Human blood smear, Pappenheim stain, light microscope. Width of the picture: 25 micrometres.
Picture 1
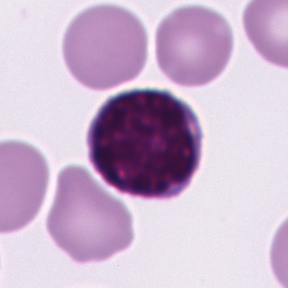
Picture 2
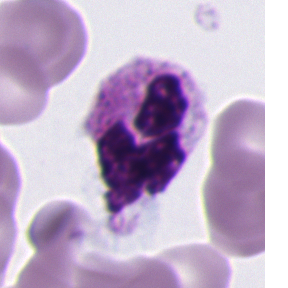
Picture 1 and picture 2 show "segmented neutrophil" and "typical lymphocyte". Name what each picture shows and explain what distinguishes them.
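First on the list is naming: picture 1 is a typical lymphocyte, picture 2 a segmented neutrophil. Outline next: round and smooth for the lymphocyte, irregular rather than smoothly round for the neutrophil. Nucleus: round and about 9 micrometres across in the lymphocyte; bent into joined lobes, one at the upper right, in the neutrophil.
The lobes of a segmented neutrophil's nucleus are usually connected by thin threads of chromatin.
Chromatin: dark purple in both, dense in the lymphocyte and coarsely clumped in the neutrophil, where no nucleoli can be seen.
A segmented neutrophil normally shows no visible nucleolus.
Cytoplasm: a very thin pale blue rim in the lymphocyte, most visible along the right edge, with no vacuoles in the cell; pale lilac and filled with fine pink-violet granules in the neutrophil.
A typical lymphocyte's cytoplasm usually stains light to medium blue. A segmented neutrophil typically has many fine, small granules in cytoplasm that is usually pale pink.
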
